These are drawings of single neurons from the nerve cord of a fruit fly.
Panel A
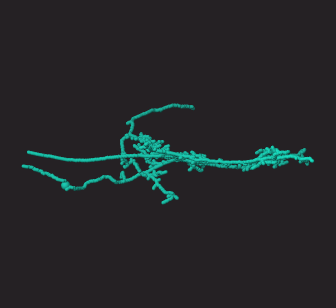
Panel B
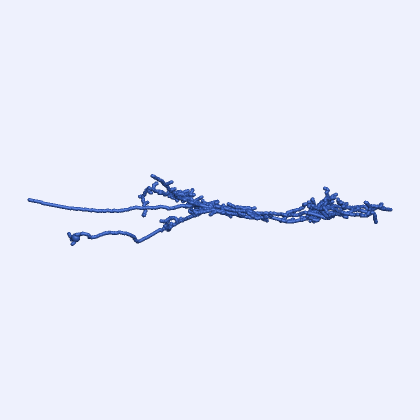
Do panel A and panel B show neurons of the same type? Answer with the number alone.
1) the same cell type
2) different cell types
1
